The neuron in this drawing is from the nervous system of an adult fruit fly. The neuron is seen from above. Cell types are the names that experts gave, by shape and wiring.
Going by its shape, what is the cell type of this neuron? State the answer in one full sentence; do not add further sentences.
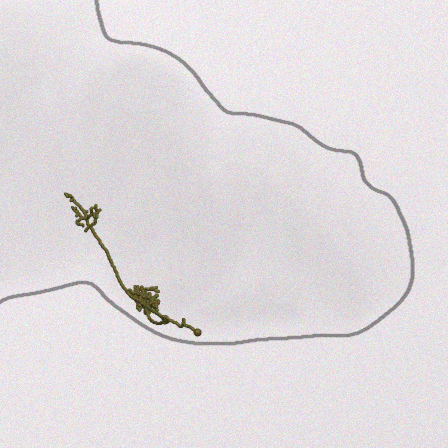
The cell type name LPC1 applies to this neuron.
